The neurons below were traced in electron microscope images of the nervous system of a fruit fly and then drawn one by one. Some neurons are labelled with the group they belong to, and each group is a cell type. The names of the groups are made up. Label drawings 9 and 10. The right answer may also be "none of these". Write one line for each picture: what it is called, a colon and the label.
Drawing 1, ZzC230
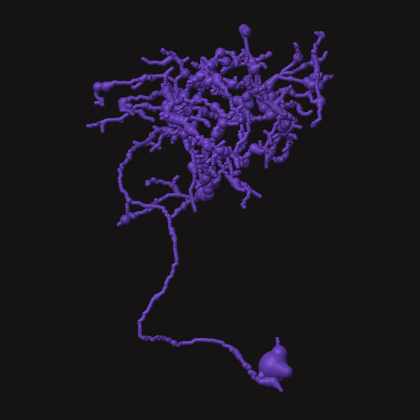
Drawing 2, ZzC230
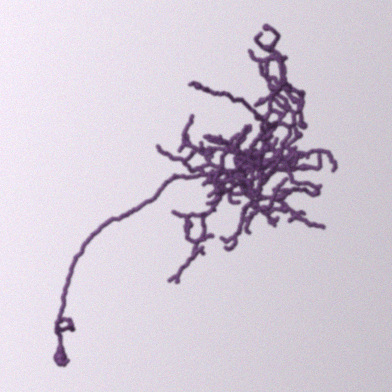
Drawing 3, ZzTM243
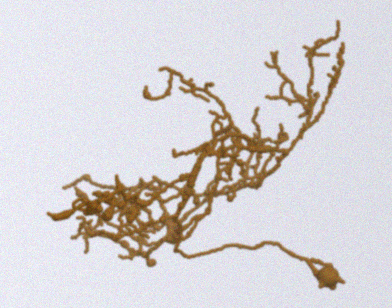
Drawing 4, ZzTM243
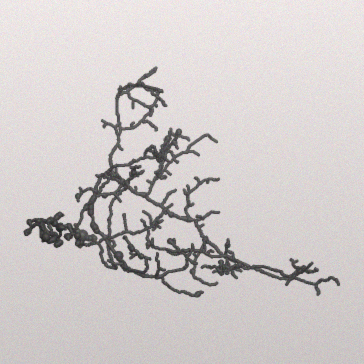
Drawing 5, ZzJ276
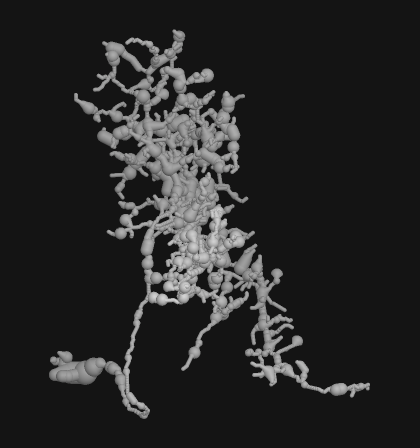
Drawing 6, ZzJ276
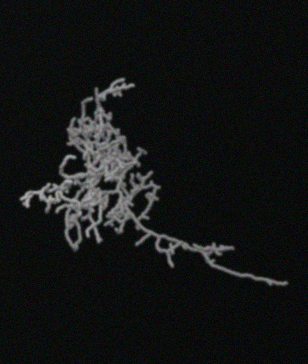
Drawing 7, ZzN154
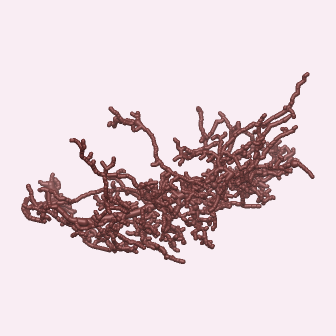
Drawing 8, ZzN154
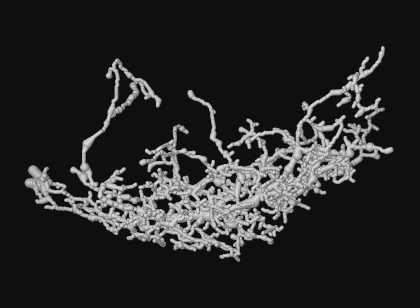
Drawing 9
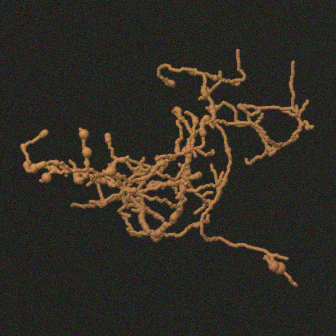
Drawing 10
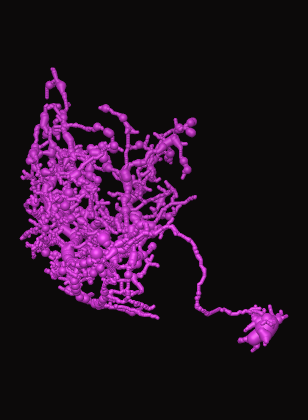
9: ZzTM243
10: ZzN154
